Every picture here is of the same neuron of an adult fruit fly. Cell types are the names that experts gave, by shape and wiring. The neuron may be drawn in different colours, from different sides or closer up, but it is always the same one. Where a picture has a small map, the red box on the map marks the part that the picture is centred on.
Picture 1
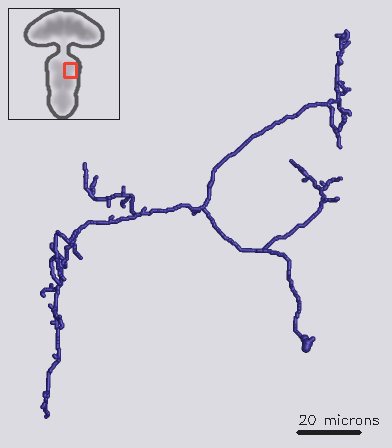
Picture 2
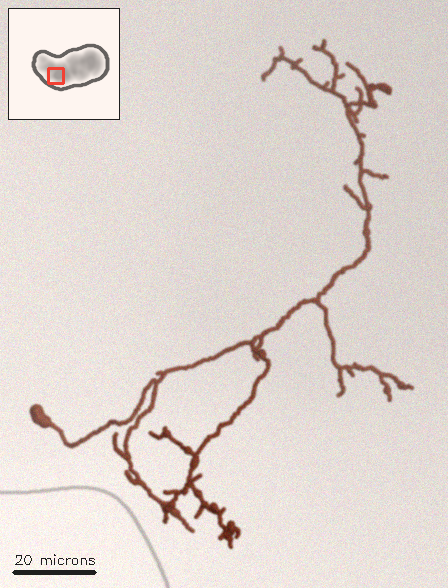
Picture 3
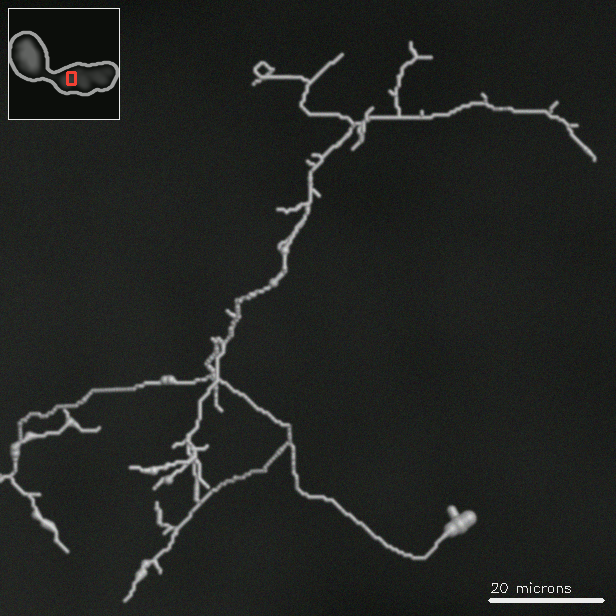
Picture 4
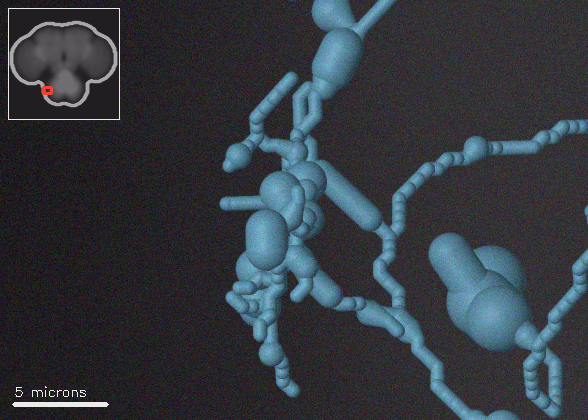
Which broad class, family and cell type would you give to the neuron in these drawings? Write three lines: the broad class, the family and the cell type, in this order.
nerve-cord intrinsic neuron
hemilineage 21A
IN21A103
